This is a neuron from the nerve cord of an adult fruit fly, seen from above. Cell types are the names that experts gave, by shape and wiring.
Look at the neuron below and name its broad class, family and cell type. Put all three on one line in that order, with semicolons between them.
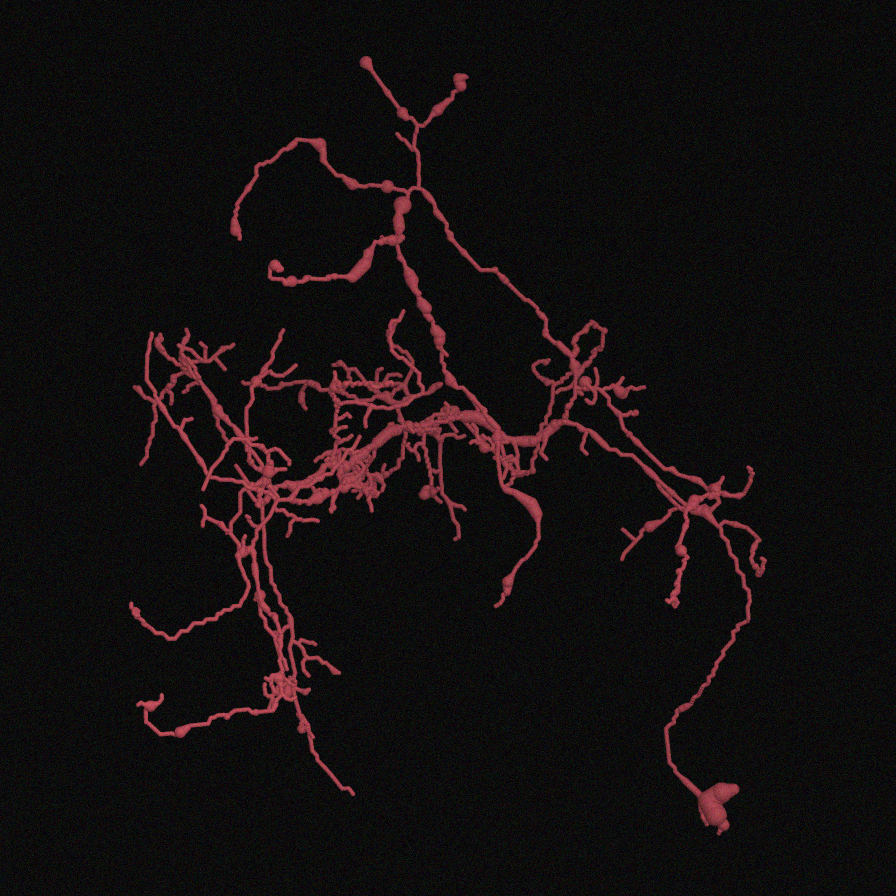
nerve-cord intrinsic neuron; hemilineage 20A.22A; IN20A.22A017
